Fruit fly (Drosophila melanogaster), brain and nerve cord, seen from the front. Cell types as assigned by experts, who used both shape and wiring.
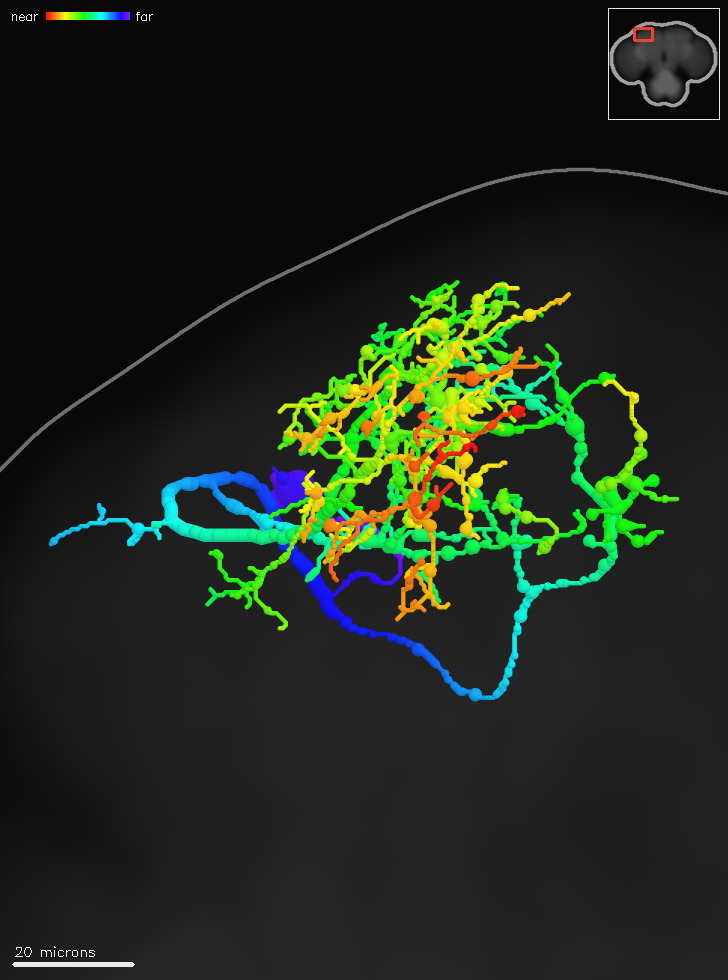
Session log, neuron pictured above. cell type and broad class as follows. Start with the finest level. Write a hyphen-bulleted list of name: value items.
- cell type: SLP378
- broad class: central-brain intrinsic neuron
